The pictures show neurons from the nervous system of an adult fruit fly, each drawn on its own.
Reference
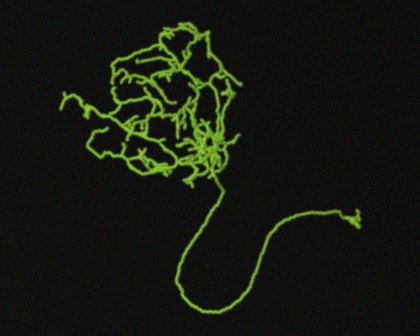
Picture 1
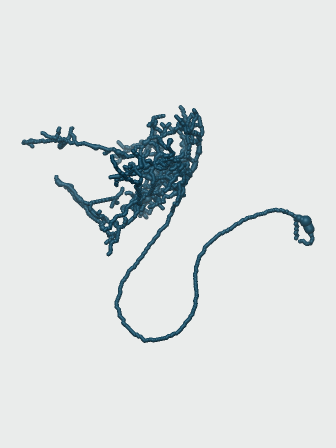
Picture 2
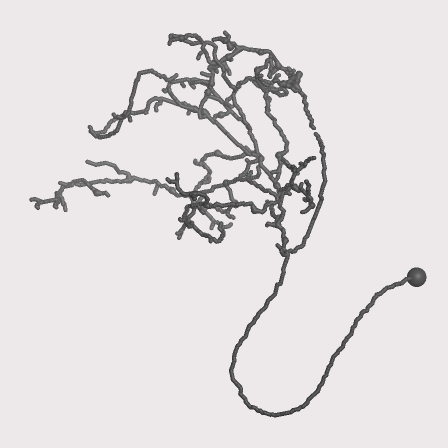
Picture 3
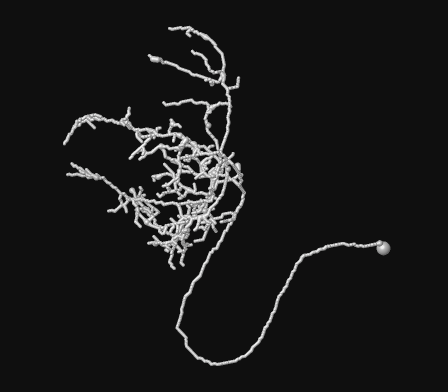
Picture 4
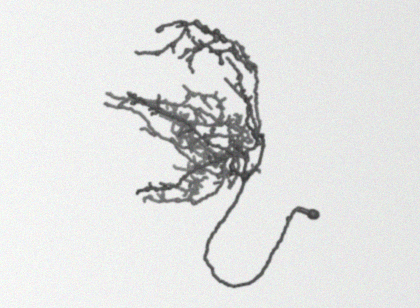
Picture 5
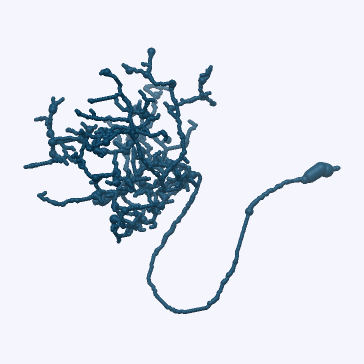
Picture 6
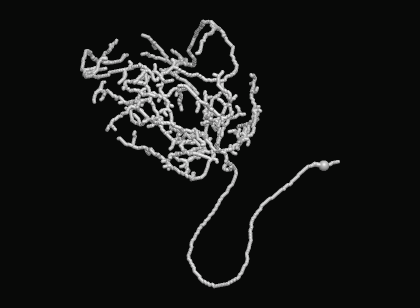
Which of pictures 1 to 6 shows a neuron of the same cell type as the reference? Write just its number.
6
